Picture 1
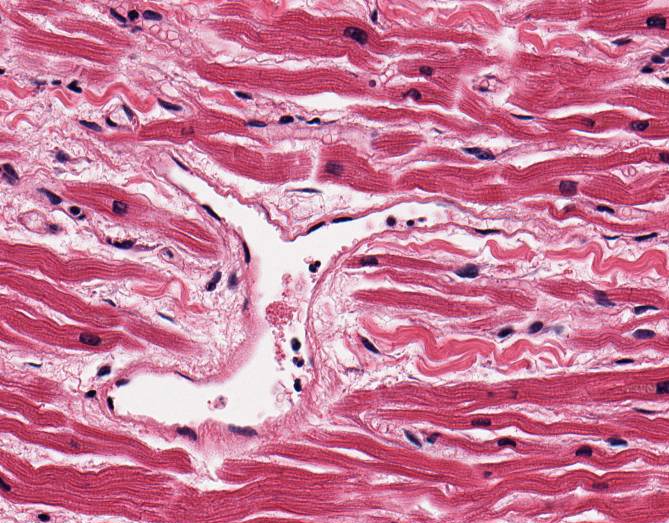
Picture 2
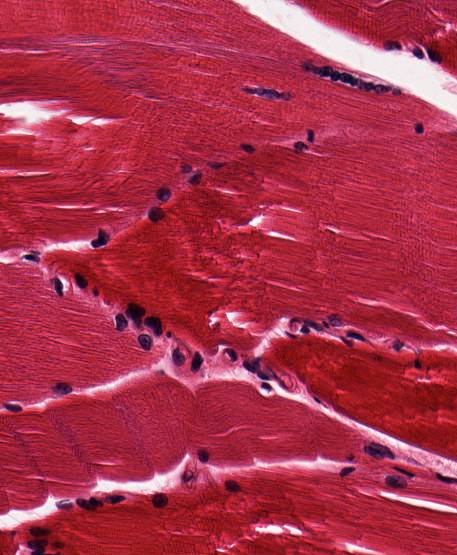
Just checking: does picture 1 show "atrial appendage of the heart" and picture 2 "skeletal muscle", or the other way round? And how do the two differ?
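The atrial appendage of the heart is in picture 1; skeletal muscle is in picture 2. Checking direction: picture 1's striated fibres run mainly left to right, picture 2's roughly from upper left to lower right. Checking structure: picture 1 shows fine transverse cross-striations, and some fibres branch and join neighbours; in picture 2 each fibre is many times wider than the nuclei along its border, and the cytoplasm stains deep red. Checking nuclei: in picture 2 the dark oval nuclei lie at the fibre edges rather than in the centres.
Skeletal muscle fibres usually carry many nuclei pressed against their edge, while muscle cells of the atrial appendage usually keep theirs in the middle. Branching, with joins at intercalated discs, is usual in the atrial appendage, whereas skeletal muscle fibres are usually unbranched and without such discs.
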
